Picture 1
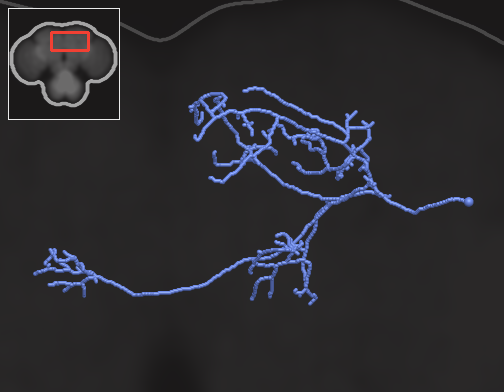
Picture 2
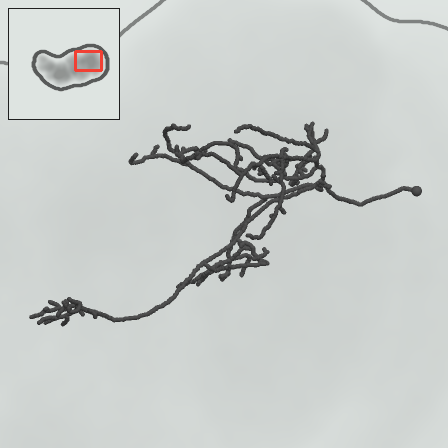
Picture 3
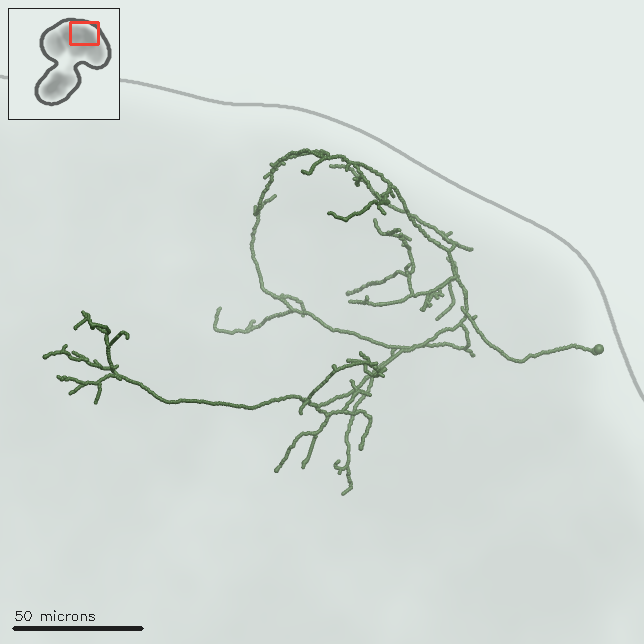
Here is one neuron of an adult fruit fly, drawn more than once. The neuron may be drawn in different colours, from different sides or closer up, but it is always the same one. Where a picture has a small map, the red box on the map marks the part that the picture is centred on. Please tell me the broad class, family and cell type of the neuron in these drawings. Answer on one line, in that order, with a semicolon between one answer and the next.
central-brain intrinsic neuron; hemilineage AOTUv4_dorsal; CB2981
